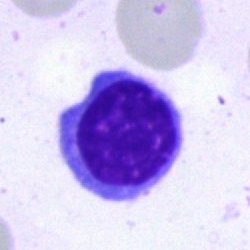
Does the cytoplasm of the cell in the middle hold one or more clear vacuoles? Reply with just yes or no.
No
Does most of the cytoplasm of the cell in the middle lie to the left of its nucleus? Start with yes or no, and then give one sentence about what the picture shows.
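Yes. The rim of cytoplasm is wider on the left side than on the right.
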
